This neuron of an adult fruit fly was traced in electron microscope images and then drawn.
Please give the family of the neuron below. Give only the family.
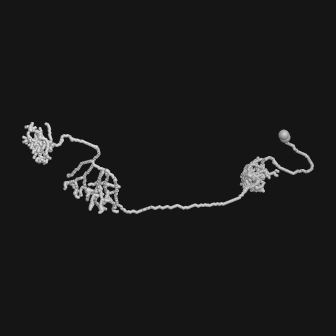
class CX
